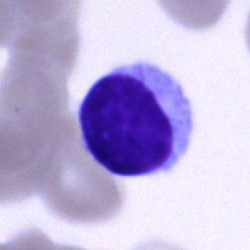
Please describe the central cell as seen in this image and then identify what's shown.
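In this cell the nucleus sits off-centre, displaced toward the left side. No distinct nucleoli are visible within it. The cytoplasm forms a scant pale blue rim that is widest on the right side, and no vacuoles are seen in it. It is a lymphocyte.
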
